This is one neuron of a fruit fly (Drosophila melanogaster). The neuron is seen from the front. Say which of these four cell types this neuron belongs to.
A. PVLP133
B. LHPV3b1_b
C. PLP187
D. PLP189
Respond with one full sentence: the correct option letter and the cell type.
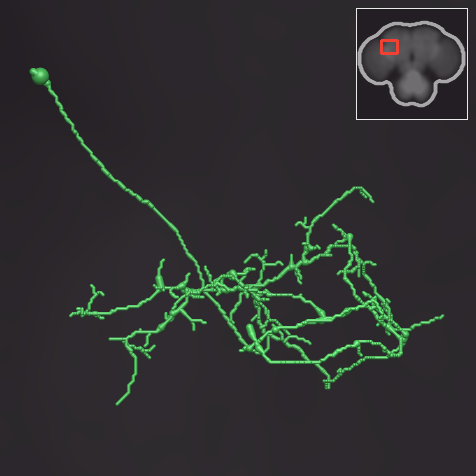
Option A holds the cell type of the neuron, PVLP133.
